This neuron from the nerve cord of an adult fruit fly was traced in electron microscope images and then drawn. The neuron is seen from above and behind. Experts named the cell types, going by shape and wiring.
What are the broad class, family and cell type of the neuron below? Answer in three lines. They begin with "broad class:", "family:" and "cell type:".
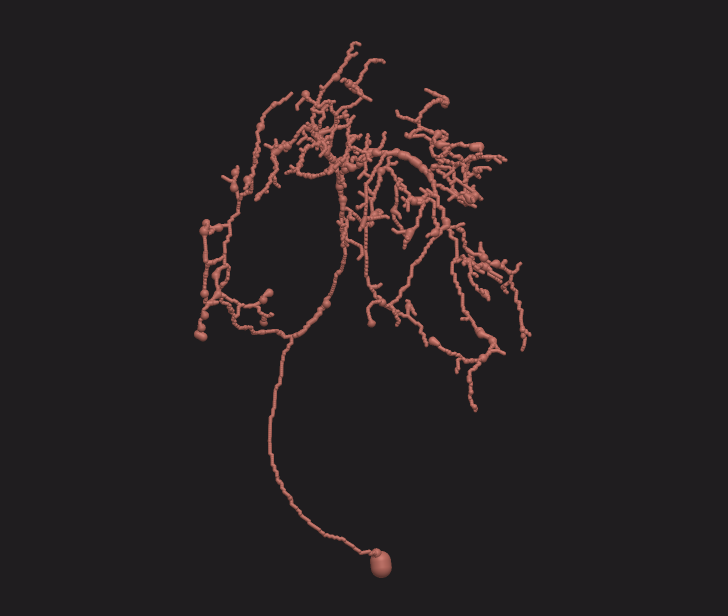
broad class: nerve-cord intrinsic neuron
family: hemilineage 16B
cell type: IN16B077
